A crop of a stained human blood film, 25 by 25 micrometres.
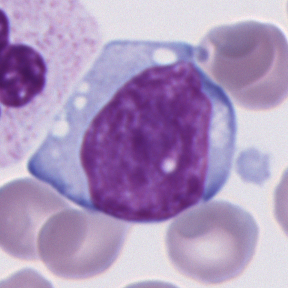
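Myeloblast. The cell outline is angular, with several straight edges, and the nucleus lies off-centre toward the lower right of the cell. The cytoplasm is pale blue, with several small clear vacuoles above and to the left of the nucleus.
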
